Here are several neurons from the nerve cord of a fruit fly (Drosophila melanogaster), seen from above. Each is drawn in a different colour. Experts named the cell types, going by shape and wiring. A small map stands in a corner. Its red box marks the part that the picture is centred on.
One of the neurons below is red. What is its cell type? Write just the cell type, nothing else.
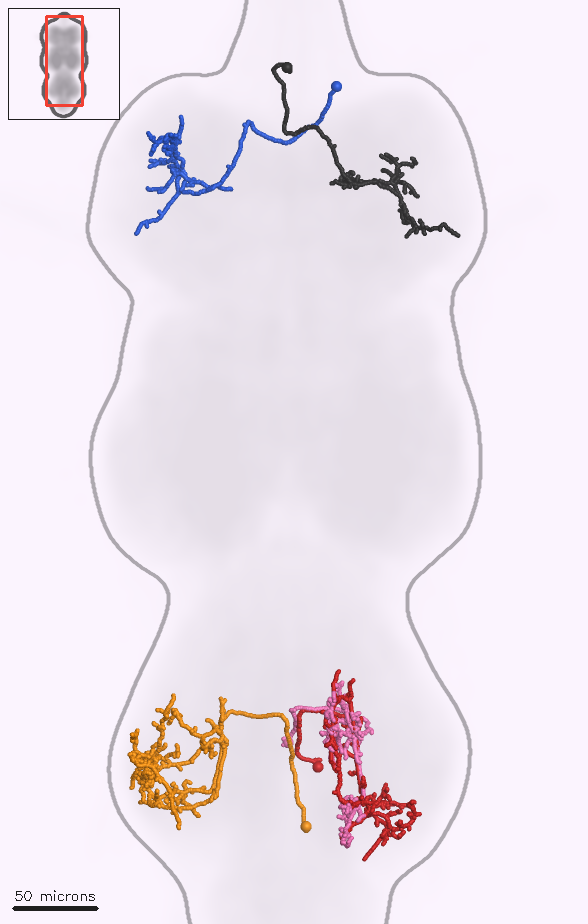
IN14A095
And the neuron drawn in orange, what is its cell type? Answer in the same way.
IN14A032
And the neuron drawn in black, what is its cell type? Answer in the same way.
IN14A114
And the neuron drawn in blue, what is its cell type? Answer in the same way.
IN14A110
